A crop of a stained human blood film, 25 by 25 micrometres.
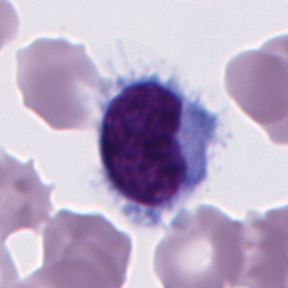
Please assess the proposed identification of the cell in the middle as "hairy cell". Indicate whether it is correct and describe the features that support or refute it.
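The name hairy cell fits this cell. Many fine hair-like projections stick out all around its edge.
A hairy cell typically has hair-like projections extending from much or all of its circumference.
This all-round fringe speaks for hairy cell. No nucleoli can be seen in the nucleus, which suits hairy cell and monocyte alike.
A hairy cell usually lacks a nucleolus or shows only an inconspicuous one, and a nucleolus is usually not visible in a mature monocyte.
The cytoplasm shows no distinct granules, and red cells surround the cell without overlapping it.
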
